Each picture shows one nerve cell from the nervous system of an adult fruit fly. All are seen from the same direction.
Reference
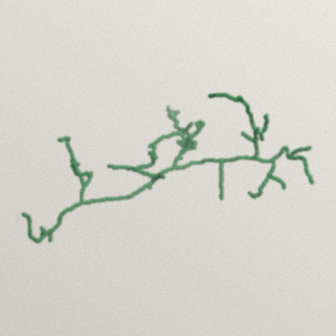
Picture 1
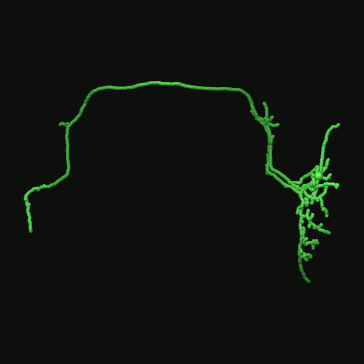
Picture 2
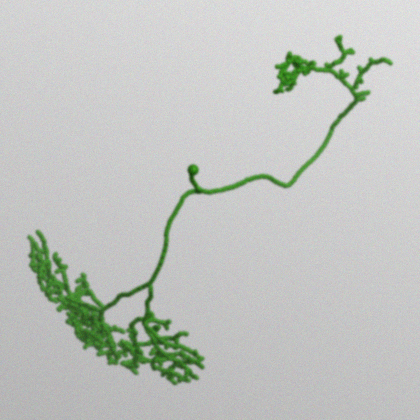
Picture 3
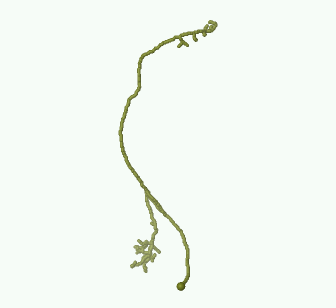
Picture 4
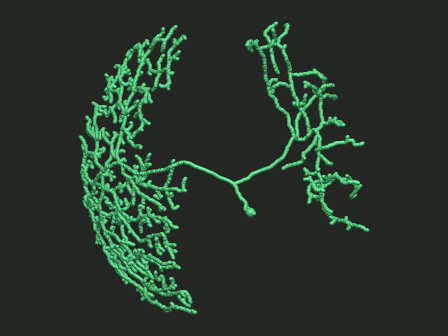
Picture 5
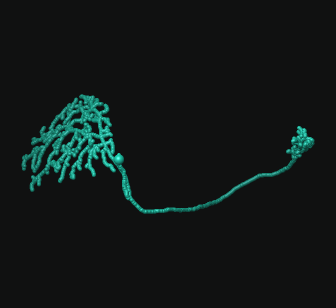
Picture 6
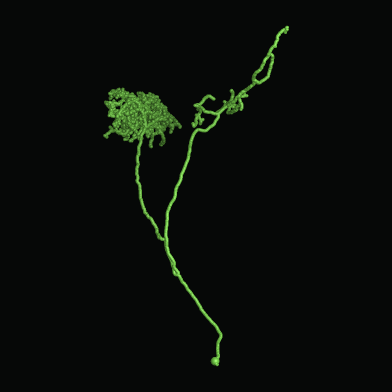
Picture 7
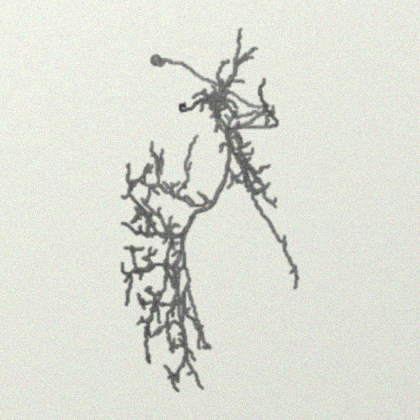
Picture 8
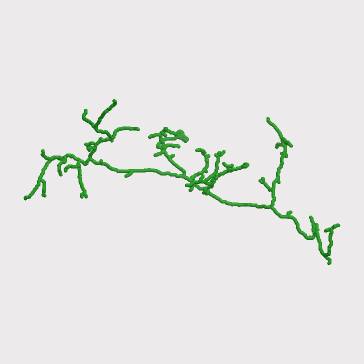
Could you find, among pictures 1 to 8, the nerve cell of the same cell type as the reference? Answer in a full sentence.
The nerve cell in picture 8 is of the same cell type.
